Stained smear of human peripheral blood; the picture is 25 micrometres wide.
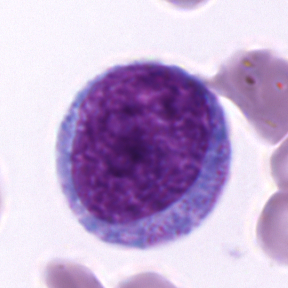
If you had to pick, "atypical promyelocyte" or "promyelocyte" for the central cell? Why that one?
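A promyelocyte, not an atypical one. Look first at the nucleus: it is oval, with no indentation.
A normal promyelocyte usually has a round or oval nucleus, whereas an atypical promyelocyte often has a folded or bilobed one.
The chromatin is fine and evenly spread rather than coarsely clumped. Around the nucleus, which fills about 70% of the cell's area, the cytoplasm forms a blue rim, widest at the lower right, with fine reddish-purple granules scattered through it. The whole cell measures about 16 micrometres across.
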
